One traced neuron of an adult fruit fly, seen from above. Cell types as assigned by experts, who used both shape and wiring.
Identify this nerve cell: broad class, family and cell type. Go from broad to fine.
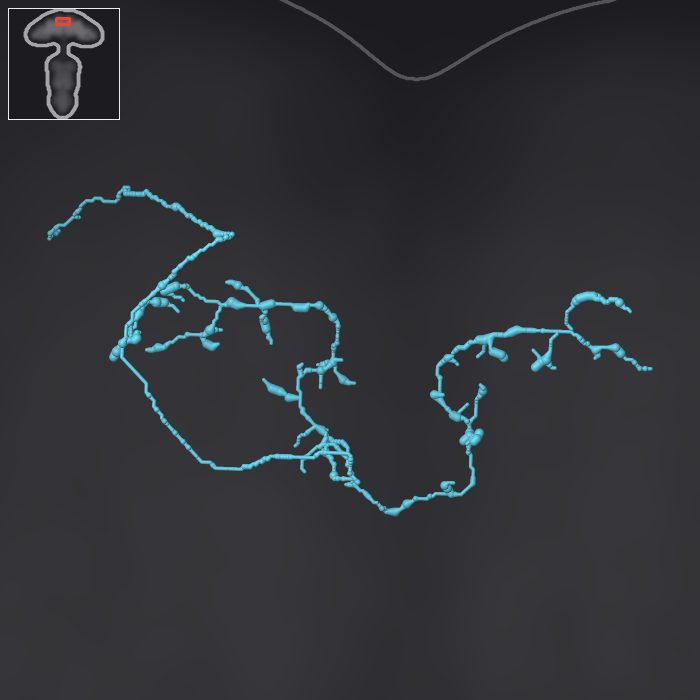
sensory neuron entering the brain; class gustatory; PhG3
